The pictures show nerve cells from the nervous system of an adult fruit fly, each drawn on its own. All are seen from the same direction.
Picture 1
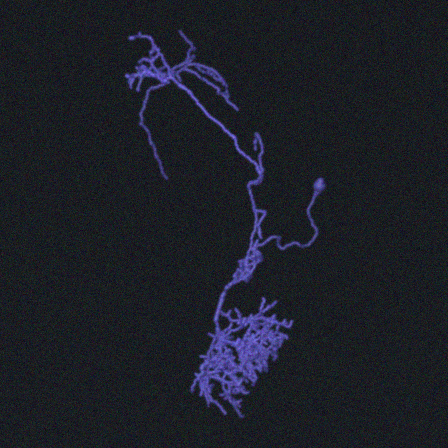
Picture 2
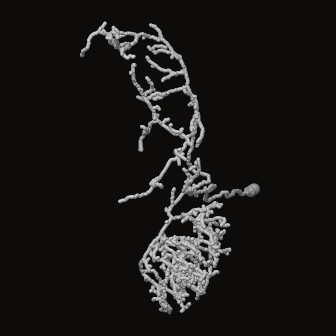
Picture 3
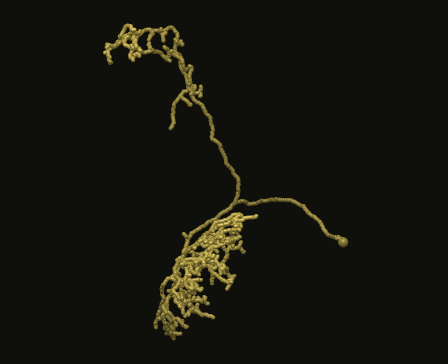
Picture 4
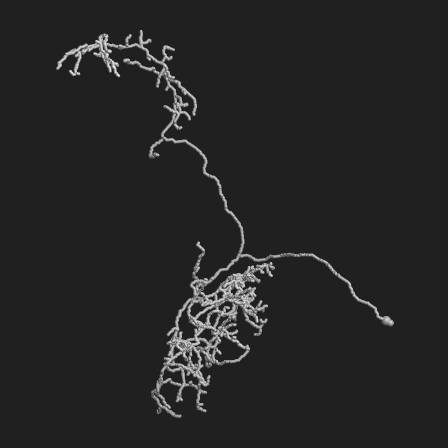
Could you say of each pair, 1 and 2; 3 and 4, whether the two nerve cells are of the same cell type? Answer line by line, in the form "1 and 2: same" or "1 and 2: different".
1 and 2: different
3 and 4: same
